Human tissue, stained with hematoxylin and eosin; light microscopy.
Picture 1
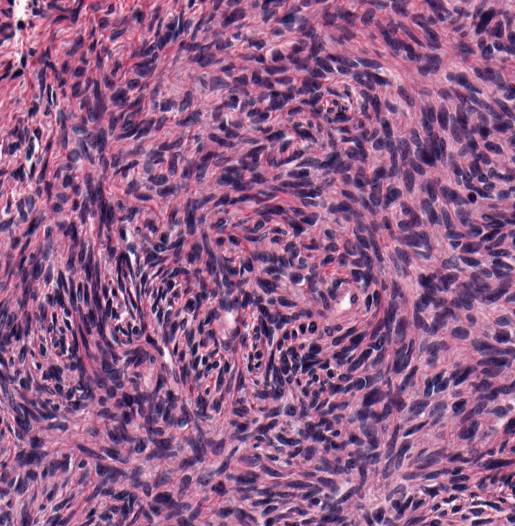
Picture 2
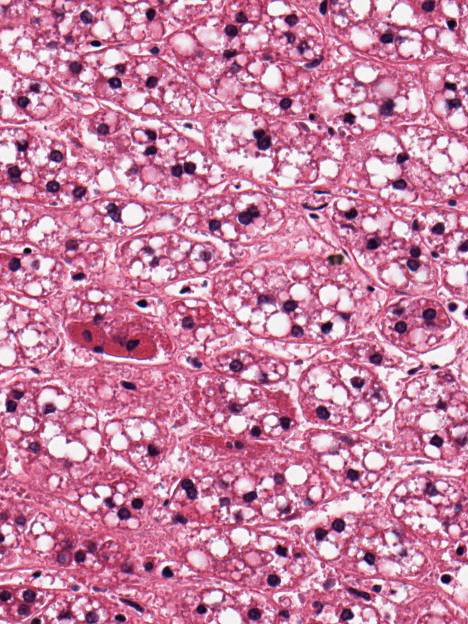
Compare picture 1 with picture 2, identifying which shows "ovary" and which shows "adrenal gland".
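In this pair, picture 1 is ovary and picture 2 is adrenal gland. Ovary: densely packed spindle-shaped cells fill the field from edge to edge, with scant pink cytoplasm, indistinct cell borders and mostly elongated, darkly stained nuclei. Only a thin pink fibrillary stroma lies between them. Adrenal gland: across the whole field the cells form rounded nests separated by thin pink septa, with no gland lumens or central spaces. Most have cytoplasm filled with many clear round vacuoles of varying size, which gives a foamy look, and small, round, dark nuclei.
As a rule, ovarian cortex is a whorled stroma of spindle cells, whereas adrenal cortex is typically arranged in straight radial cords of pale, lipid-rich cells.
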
